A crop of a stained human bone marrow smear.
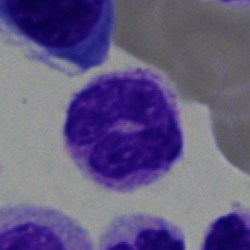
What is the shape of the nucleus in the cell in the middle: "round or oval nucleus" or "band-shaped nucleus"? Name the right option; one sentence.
The nucleus of the cell is compact and round or oval, not band-shaped.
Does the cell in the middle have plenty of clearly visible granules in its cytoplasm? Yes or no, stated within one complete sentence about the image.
No, there are no visible granules in its cytoplasm.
